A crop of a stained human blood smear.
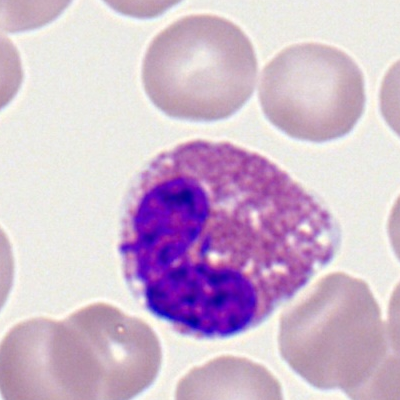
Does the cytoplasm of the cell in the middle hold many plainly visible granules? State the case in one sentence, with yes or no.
Yes, many granules can be seen in the cytoplasm of the cell.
